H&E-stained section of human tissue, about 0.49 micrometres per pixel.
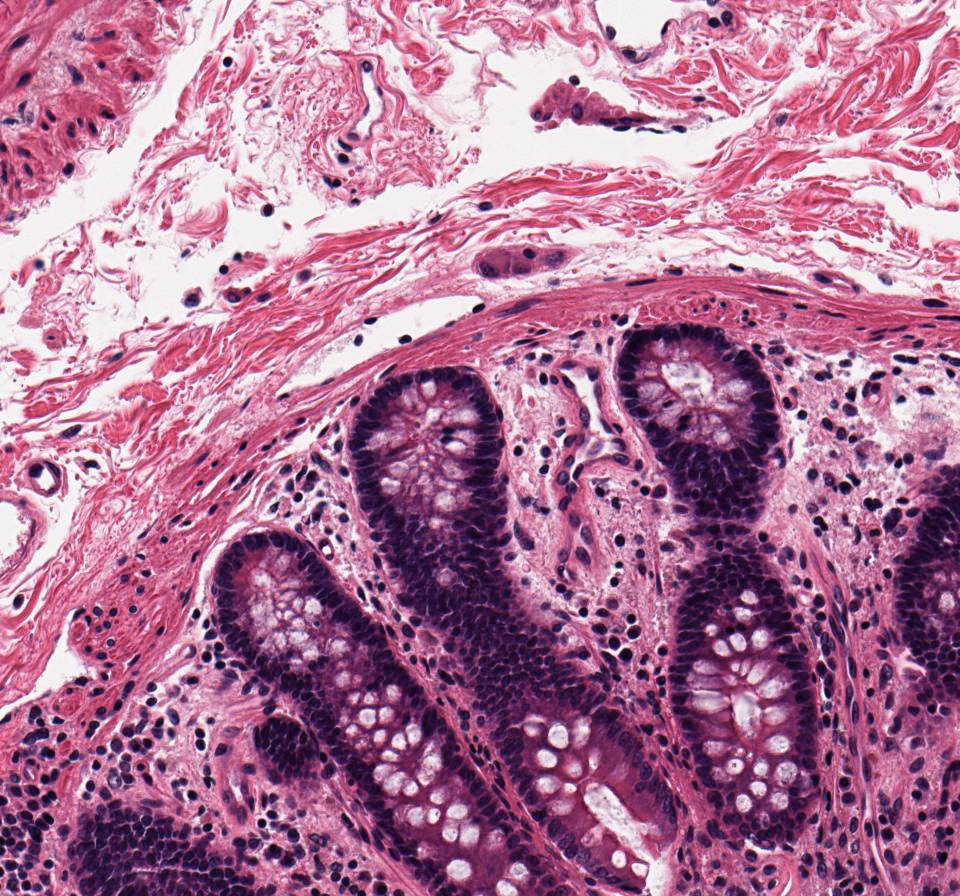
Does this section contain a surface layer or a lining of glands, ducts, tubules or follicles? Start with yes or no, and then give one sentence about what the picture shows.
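Yes. The gland epithelium contains many goblet cells with pale, clear mucin vacuoles.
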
